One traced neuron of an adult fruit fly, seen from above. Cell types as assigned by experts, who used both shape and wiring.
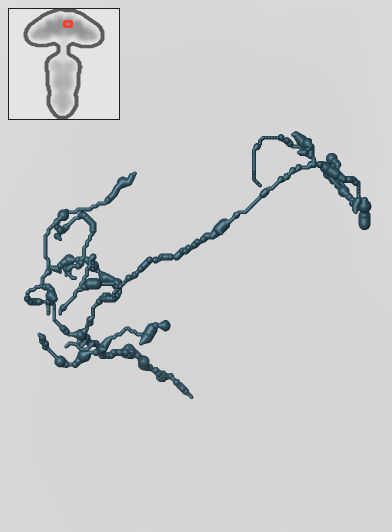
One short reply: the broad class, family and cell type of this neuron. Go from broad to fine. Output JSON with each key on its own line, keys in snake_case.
{
 "broad_class": "sensory neuron entering the brain",
 "family": "class gustatory",
 "cell_type": "LB1e"
}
